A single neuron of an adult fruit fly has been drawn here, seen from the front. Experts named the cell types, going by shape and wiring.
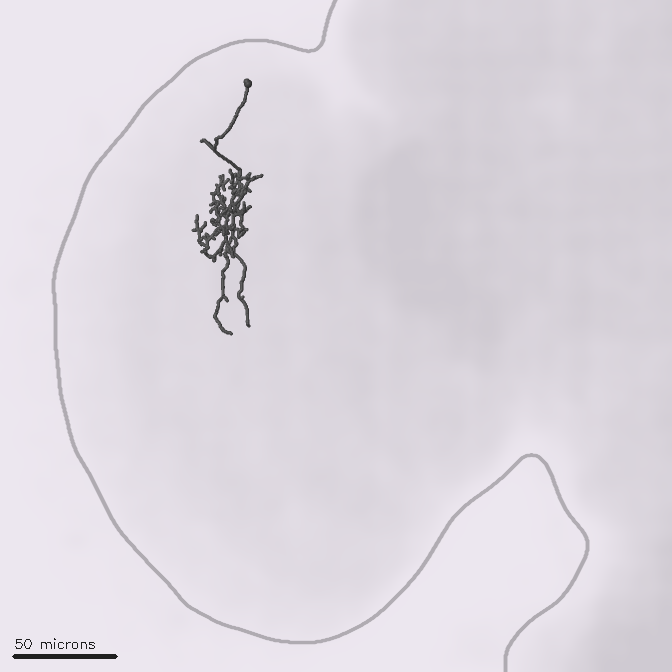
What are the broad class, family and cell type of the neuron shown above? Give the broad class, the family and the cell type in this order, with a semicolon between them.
optic-lobe intrinsic neuron; Cm; Cm6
